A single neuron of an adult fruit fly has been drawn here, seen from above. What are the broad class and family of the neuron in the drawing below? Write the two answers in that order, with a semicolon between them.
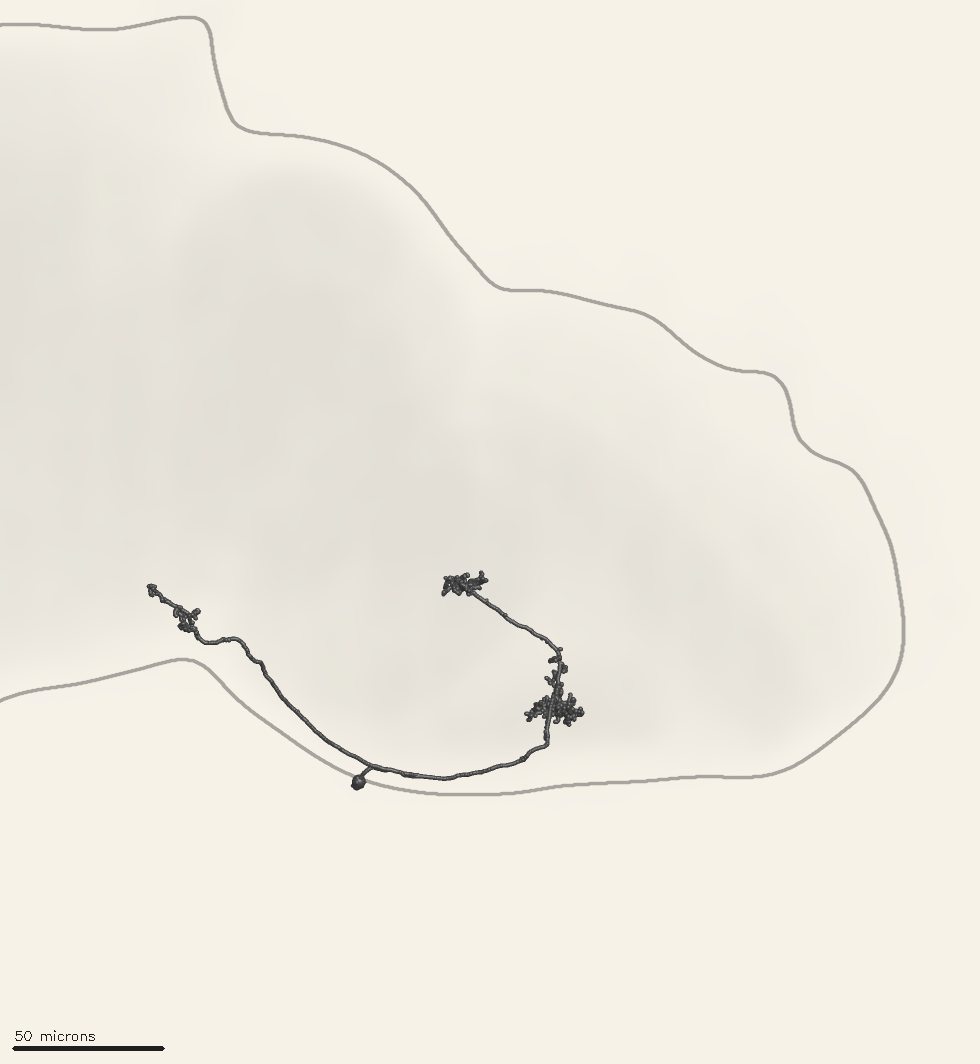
visual projection neuron; LLPC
